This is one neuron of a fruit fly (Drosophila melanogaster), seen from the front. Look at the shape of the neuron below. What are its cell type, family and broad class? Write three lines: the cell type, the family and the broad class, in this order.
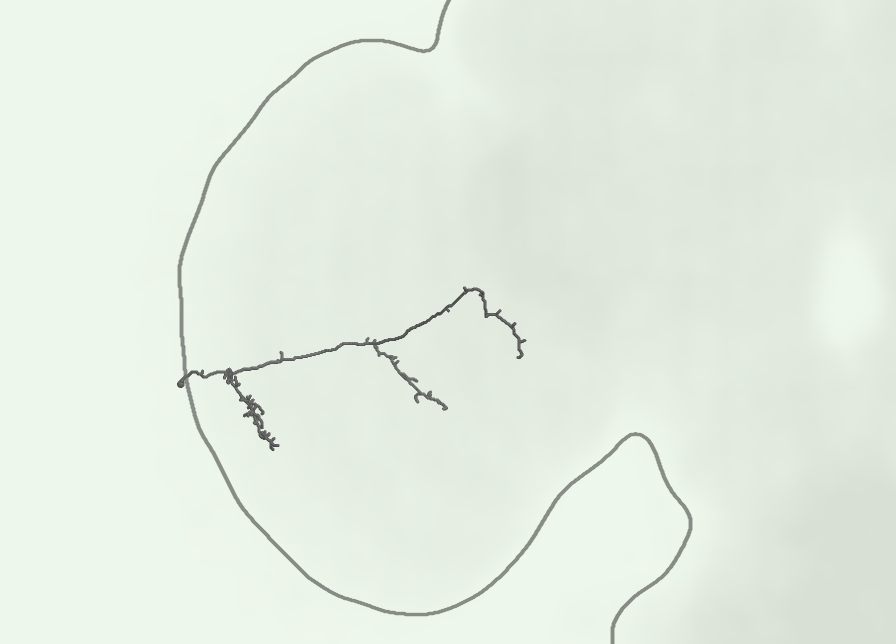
TmY9b
TmY
optic-lobe intrinsic neuron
